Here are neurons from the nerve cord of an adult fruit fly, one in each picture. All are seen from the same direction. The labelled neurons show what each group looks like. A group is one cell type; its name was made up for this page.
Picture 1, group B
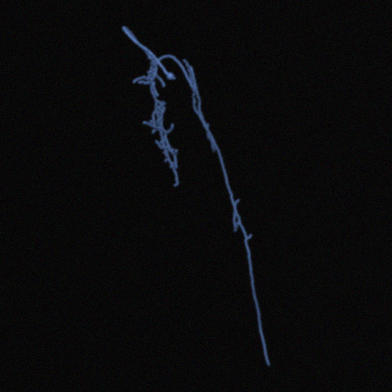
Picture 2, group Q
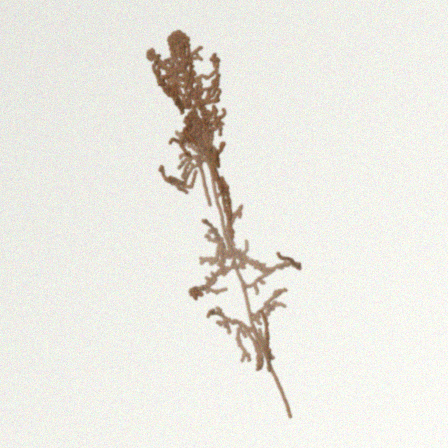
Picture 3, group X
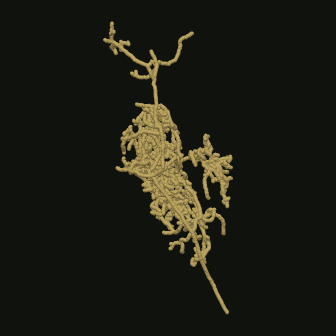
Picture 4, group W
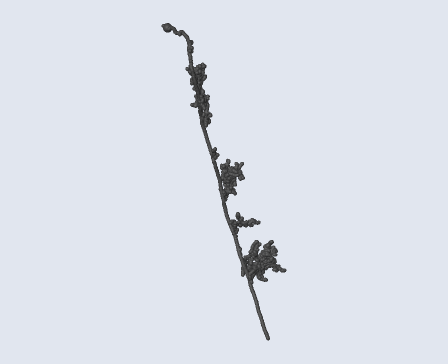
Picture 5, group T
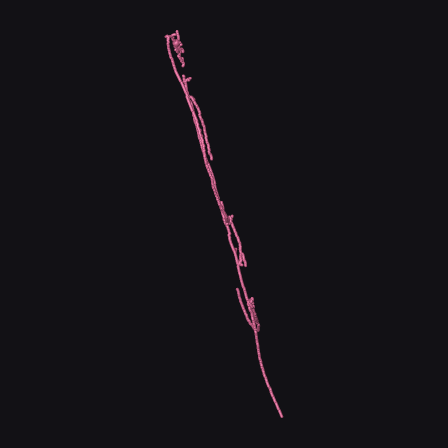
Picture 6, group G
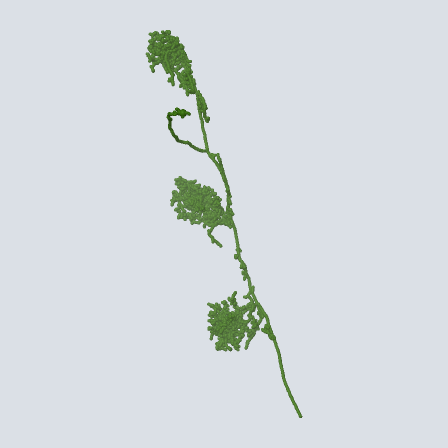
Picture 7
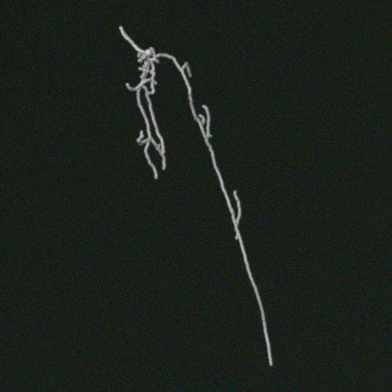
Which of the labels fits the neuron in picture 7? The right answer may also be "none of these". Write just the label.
group B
